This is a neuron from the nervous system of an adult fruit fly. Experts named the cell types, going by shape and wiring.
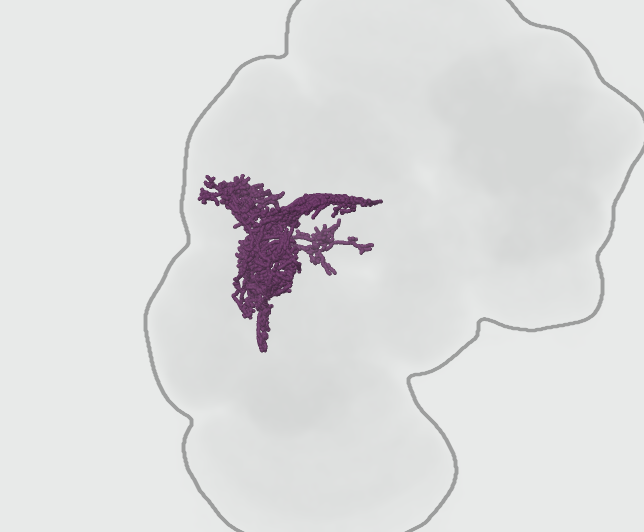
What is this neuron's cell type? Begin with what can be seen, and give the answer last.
As drawn here it is about as wide as it is tall. It is a central-brain intrinsic neuron. It is of cell type ExR3.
